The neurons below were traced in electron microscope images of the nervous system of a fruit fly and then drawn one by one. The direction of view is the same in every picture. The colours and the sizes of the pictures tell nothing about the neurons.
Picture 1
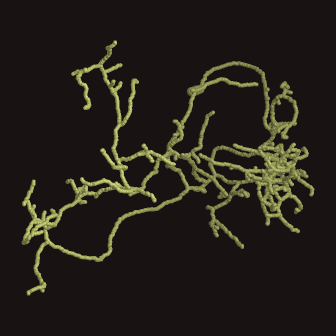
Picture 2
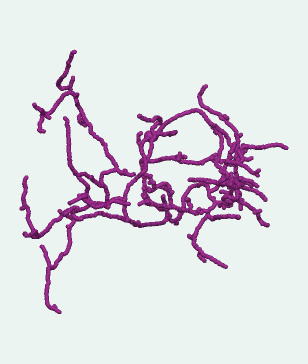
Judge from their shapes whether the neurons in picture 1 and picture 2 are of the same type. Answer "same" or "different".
same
